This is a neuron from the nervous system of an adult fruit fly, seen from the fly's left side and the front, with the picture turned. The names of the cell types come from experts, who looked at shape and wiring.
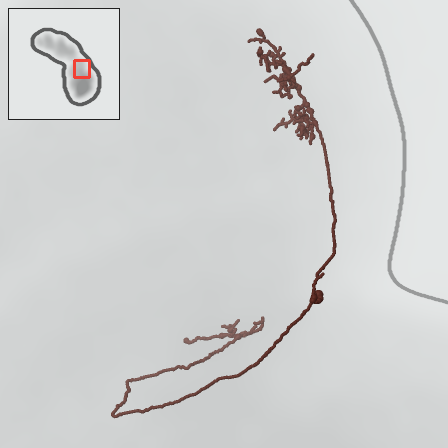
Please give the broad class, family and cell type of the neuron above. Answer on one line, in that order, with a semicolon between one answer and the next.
optic-lobe intrinsic neuron; MeLo; MeLo7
